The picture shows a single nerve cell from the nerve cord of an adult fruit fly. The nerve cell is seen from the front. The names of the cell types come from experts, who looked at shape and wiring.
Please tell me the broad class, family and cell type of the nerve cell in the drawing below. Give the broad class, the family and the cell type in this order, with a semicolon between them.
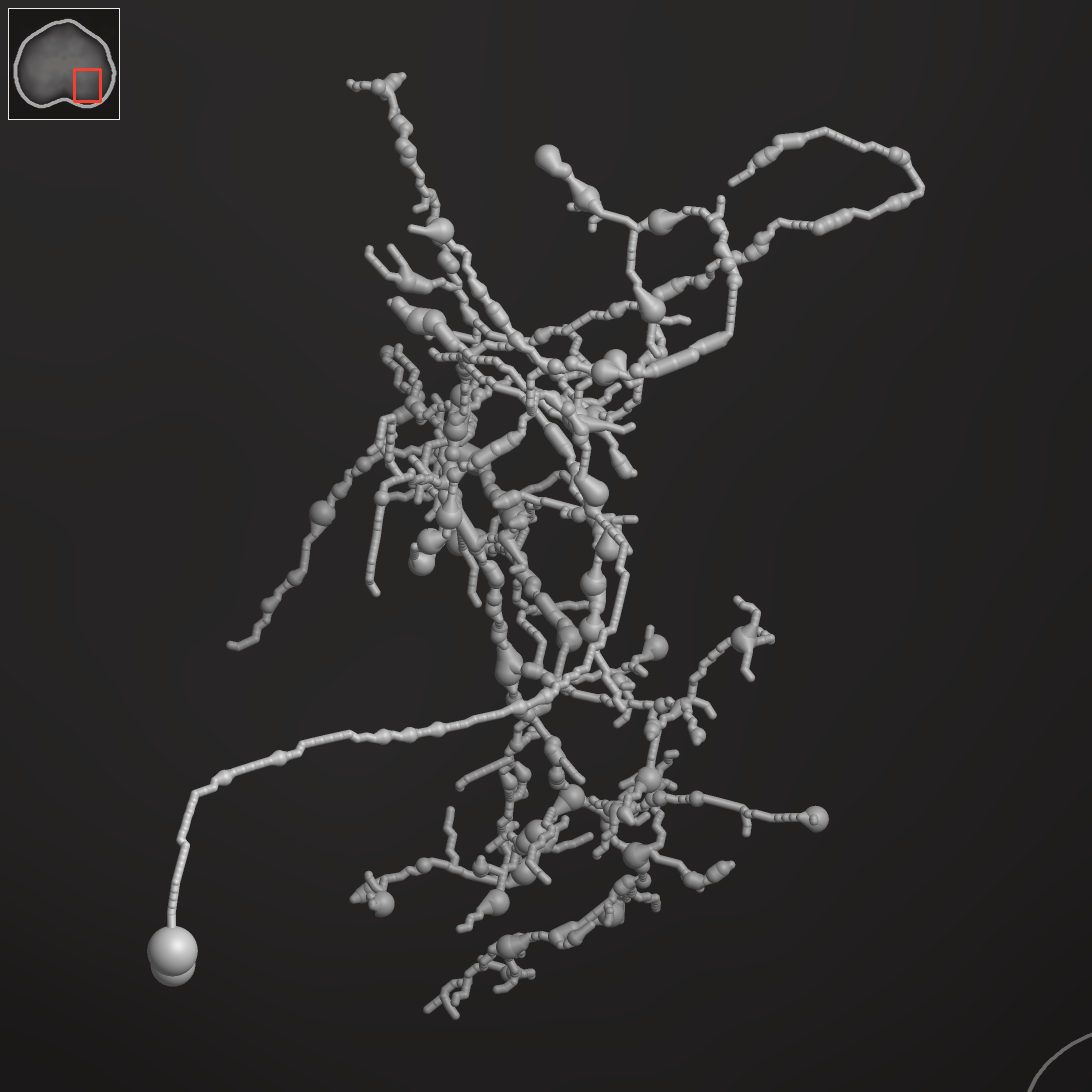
nerve-cord intrinsic neuron; hemilineage 16B; IN16B125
